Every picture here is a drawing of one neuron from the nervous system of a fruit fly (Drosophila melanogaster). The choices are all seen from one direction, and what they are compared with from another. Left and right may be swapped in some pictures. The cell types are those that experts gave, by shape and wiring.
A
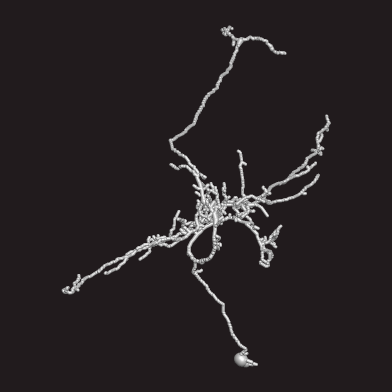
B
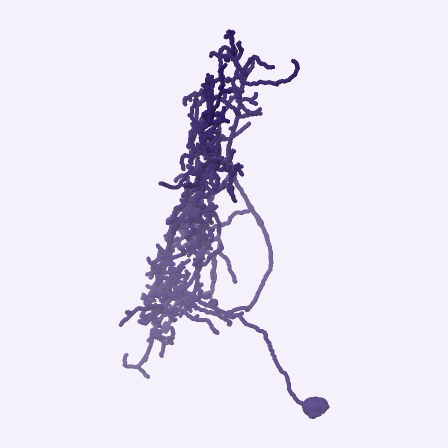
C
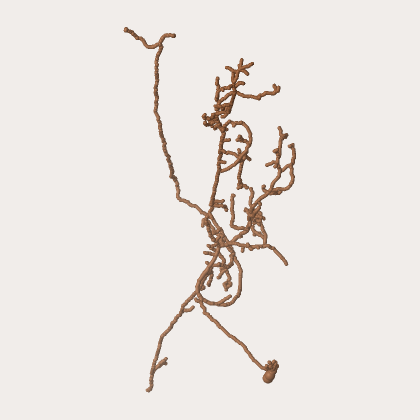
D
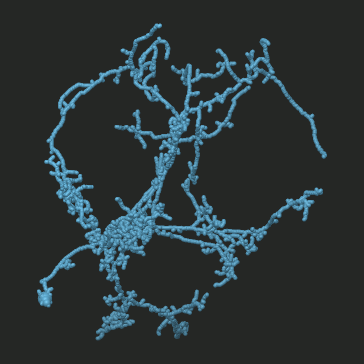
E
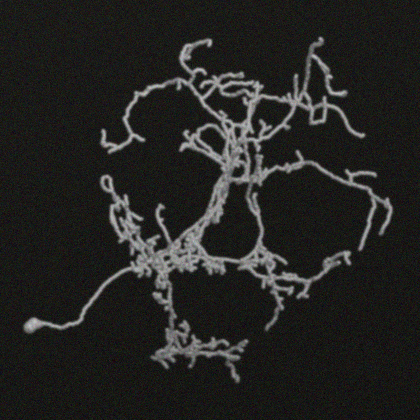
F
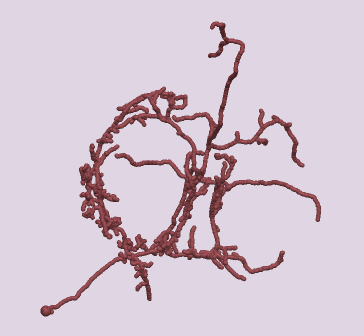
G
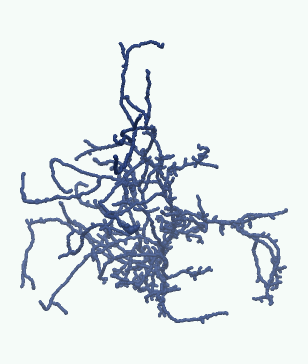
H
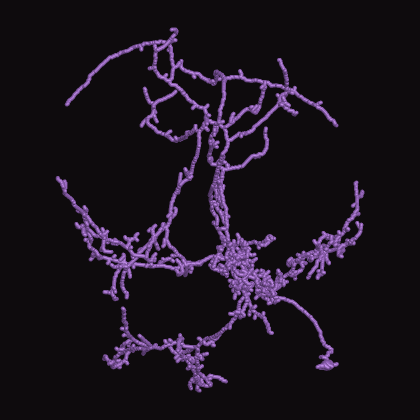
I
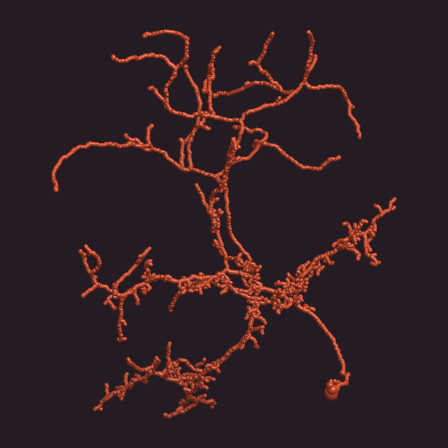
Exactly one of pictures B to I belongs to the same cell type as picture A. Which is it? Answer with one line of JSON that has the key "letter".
{"letter": "C"}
